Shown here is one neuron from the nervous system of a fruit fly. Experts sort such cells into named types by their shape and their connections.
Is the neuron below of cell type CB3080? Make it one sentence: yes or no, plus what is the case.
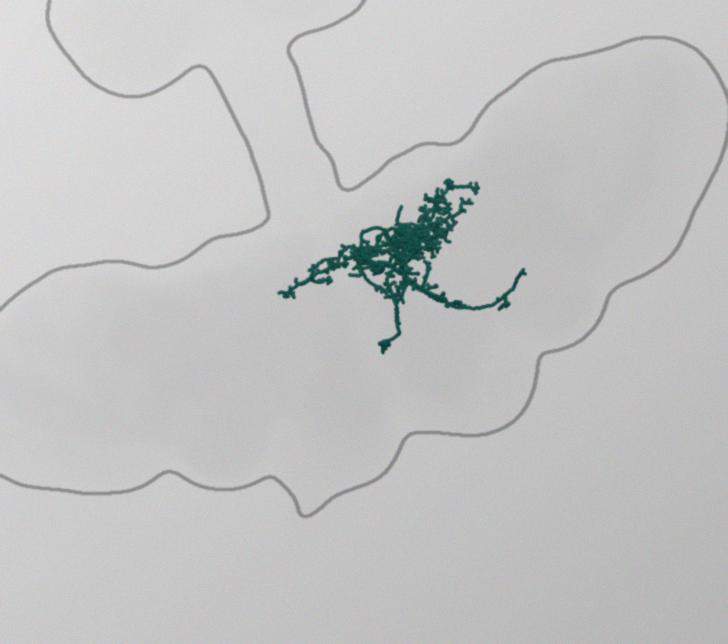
No, this neuron does not belong to cell type CB3080; it belongs to another.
